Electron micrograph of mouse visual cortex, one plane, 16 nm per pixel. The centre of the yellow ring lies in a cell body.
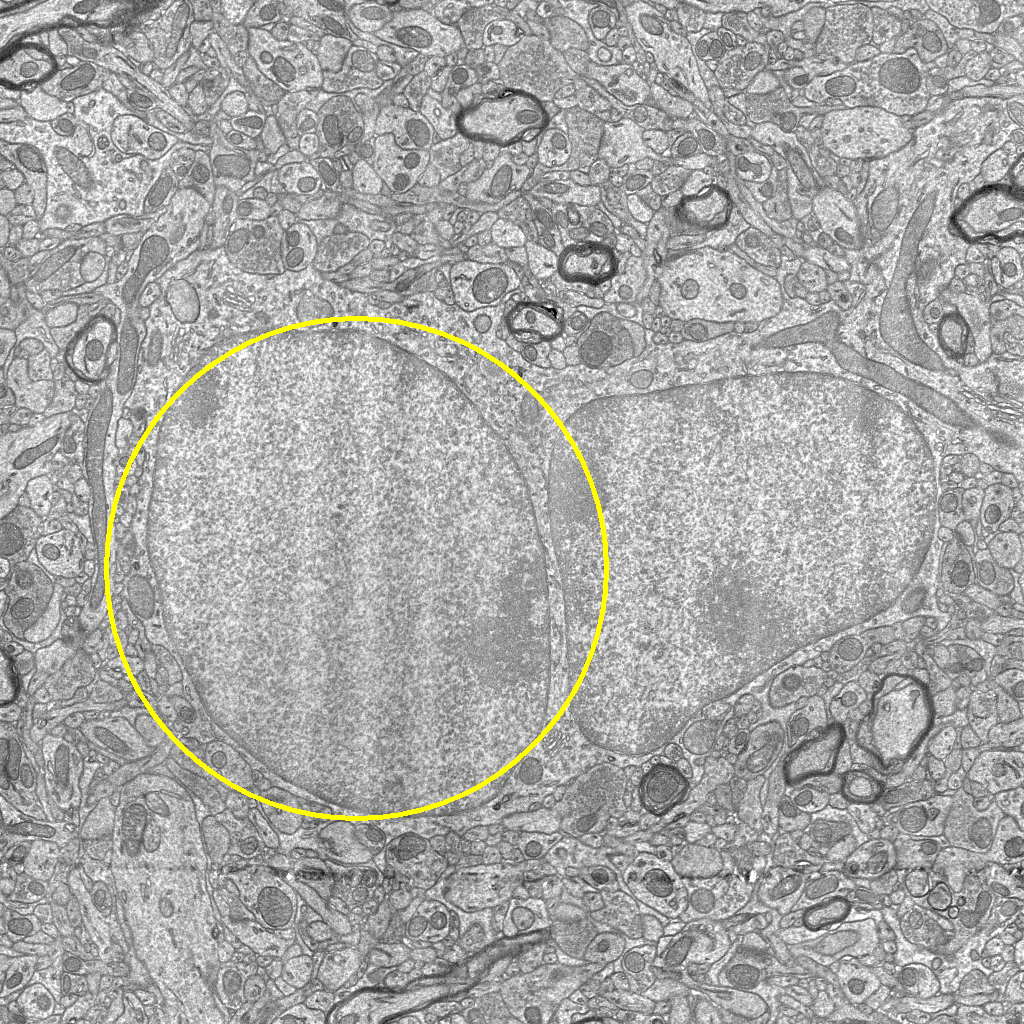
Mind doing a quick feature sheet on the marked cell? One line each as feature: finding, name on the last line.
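Shape: oval nucleus, long axis roughly vertical
Envelope: smooth, no deep folds
Chromatin: no thick dark band along the inner envelope
Neighbour: another nucleus close against the right side, only a narrow strip between
Identity: astrocyte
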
